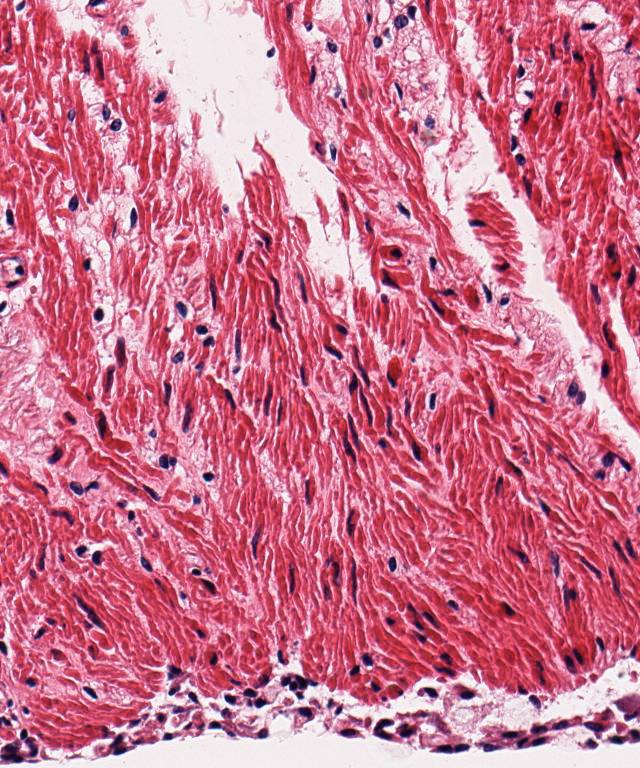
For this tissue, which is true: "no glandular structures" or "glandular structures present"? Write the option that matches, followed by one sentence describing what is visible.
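No glandular structures. No epithelium or glands are present anywhere in the field.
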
